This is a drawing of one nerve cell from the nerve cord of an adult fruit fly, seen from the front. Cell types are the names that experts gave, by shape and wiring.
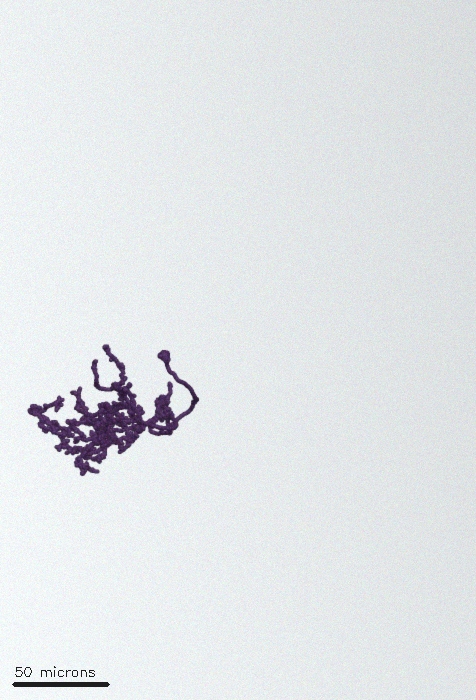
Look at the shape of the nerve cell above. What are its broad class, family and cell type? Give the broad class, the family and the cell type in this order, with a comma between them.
nerve-cord intrinsic neuron, hemilineage 09A, IN09A026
